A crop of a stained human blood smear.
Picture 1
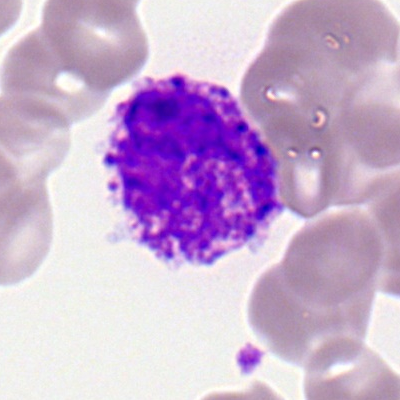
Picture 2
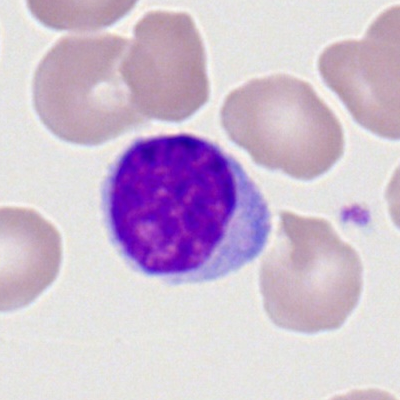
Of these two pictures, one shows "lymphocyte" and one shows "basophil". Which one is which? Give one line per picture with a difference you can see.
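Picture 1 – basophil. Coarse dark purple granules are scattered over the whole cell.
Picture 2 – lymphocyte. No distinct granules are seen in the cytoplasm.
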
